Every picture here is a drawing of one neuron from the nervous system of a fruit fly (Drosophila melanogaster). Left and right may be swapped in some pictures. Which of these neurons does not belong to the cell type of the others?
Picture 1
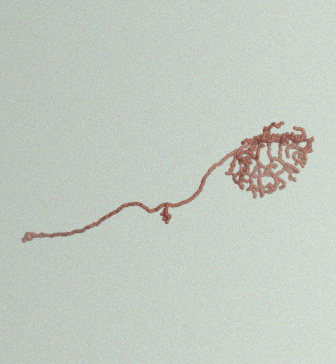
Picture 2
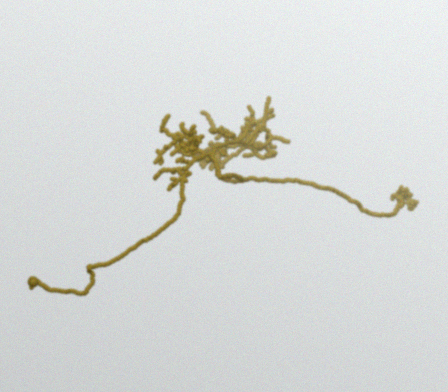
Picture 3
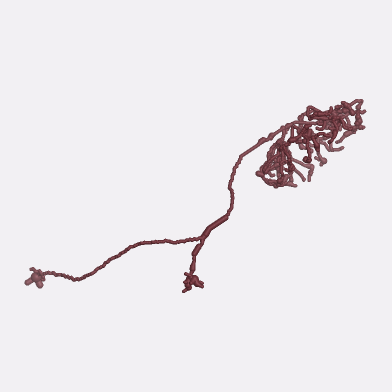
Picture 2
